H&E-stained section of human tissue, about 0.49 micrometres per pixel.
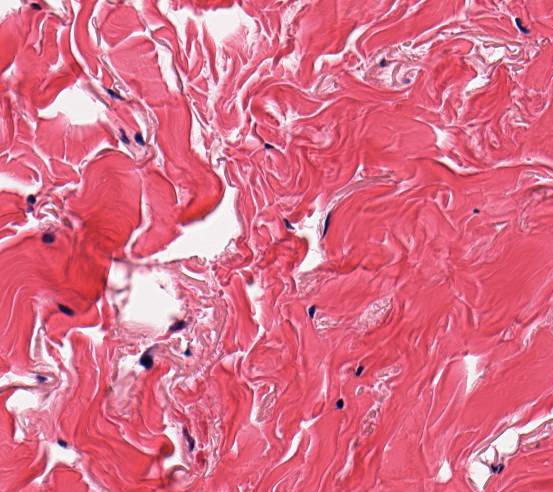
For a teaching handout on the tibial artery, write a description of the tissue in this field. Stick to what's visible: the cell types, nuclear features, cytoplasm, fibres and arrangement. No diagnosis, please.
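Thick collagen bundles take up the whole field here, running in many different directions, and a lot of them have wavy, curving outlines rather than straight edges. There aren't many cells, just scattered nuclei between the bundles: small, dark, elongated or oval, with no cytoplasm you can clearly make out around them, as in fibroblasts.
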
